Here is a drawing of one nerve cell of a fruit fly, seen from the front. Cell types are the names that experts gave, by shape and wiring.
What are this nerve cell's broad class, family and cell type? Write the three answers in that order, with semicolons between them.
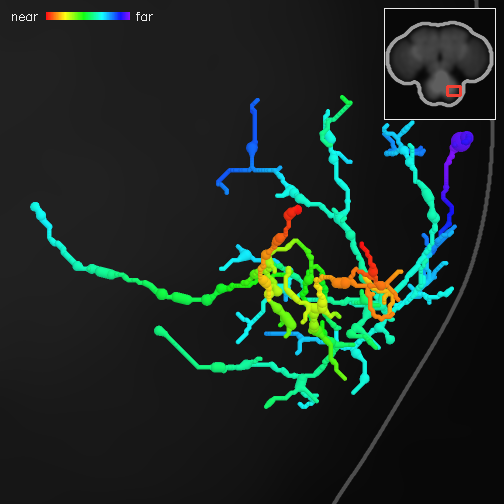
nerve-cord intrinsic neuron; hemilineage 20A.22A; IN20A.22A071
